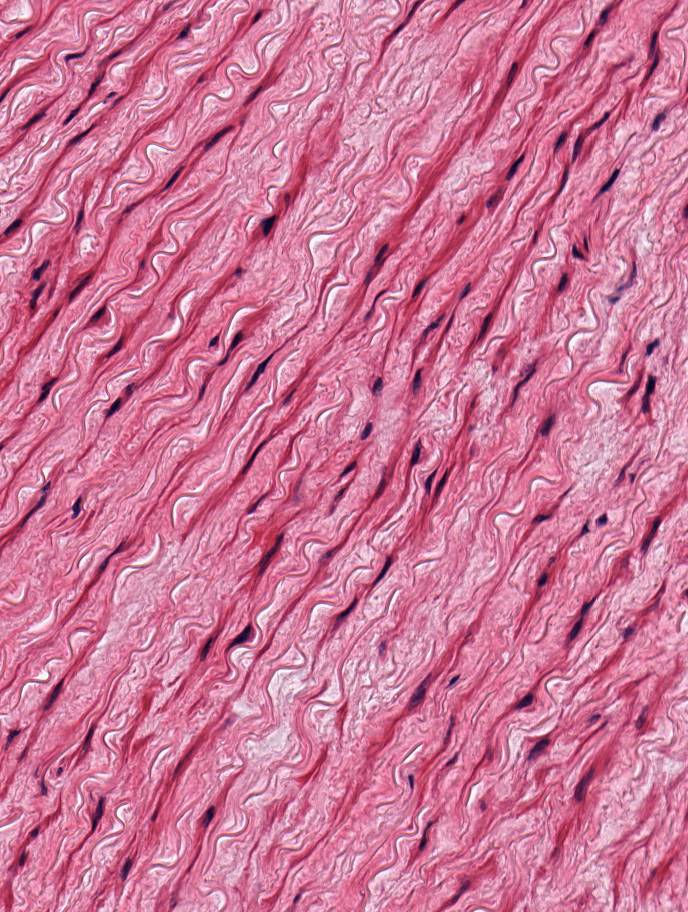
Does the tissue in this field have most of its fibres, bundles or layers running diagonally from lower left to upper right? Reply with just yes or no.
Yes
